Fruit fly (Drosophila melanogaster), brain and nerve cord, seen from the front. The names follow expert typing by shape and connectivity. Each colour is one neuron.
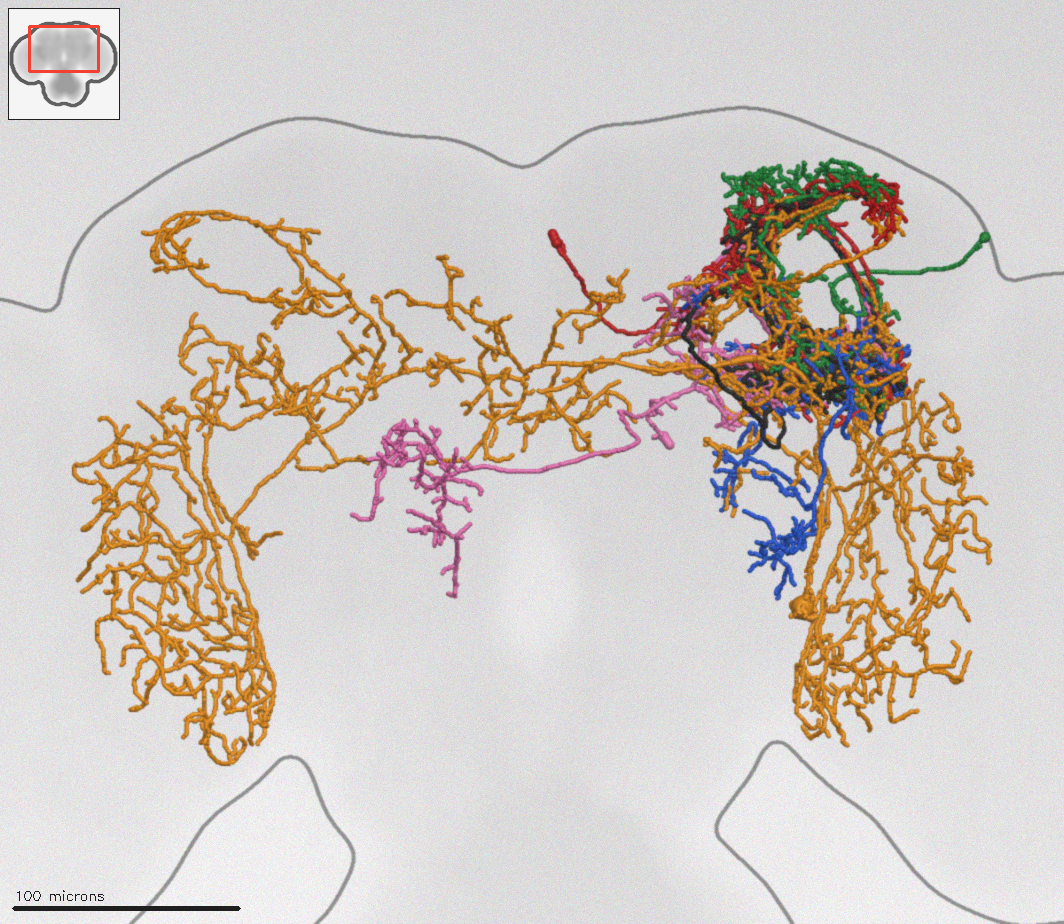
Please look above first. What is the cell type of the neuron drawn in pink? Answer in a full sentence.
The cell type is CL327.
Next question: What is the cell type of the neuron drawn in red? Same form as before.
The cell type is SLP386.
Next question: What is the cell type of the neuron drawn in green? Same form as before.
The cell type is SLP360_a.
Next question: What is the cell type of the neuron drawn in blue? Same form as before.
The cell type is PLP149.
